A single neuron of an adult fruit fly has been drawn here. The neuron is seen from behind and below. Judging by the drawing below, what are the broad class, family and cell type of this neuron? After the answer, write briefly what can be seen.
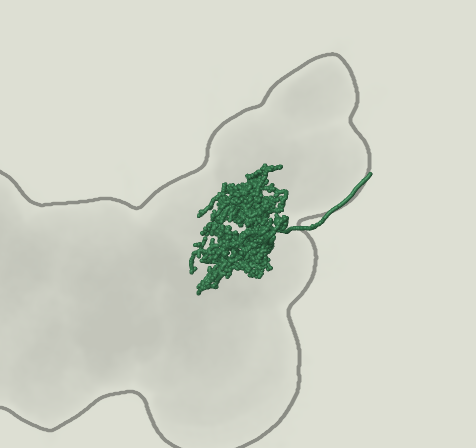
This is a motor neuron of the nerve cord. The family is hemilineage 03B. Its cell type is hg4 MN. As drawn here it is wider than it is tall.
